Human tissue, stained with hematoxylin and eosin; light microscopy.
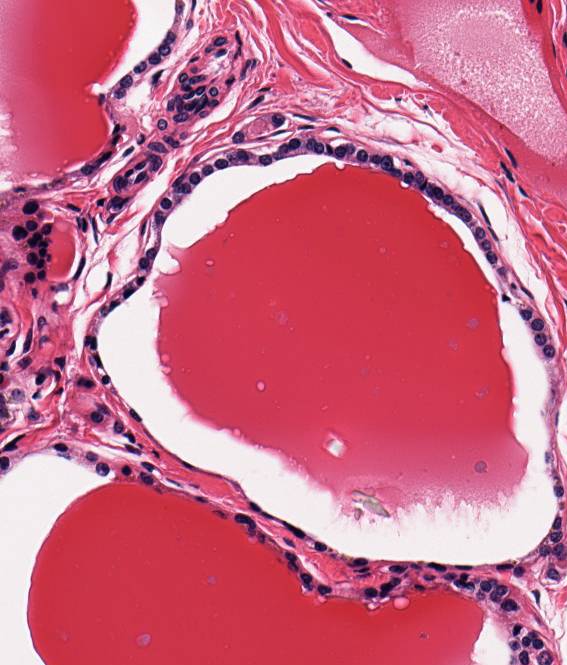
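Thyroid. Large, rounded, closed follicles fill most of the field, I'd say: one whole centrally, parts of others at the edges. The central one has a single layer of low cuboidal to flattened epithelial cells; their small, round, dark-staining nuclei are evenly spaced, not overlapping. Between follicles: thin, loose pink fibrous connective tissue with scattered elongated nuclei.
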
